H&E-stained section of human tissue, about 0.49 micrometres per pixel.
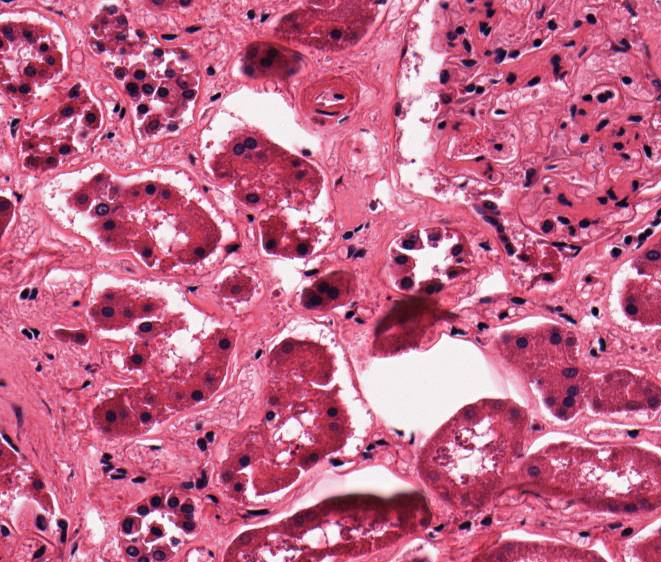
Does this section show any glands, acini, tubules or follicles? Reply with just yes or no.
Yes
